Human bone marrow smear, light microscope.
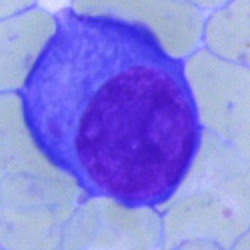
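Plasma cell in a stained bone marrow smear. The nucleus is eccentric, set toward the lower right of the cell, and its purple chromatin is mottled with small paler spots. Plentiful deep blue cytoplasm lies mostly to the upper left of the nucleus.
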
